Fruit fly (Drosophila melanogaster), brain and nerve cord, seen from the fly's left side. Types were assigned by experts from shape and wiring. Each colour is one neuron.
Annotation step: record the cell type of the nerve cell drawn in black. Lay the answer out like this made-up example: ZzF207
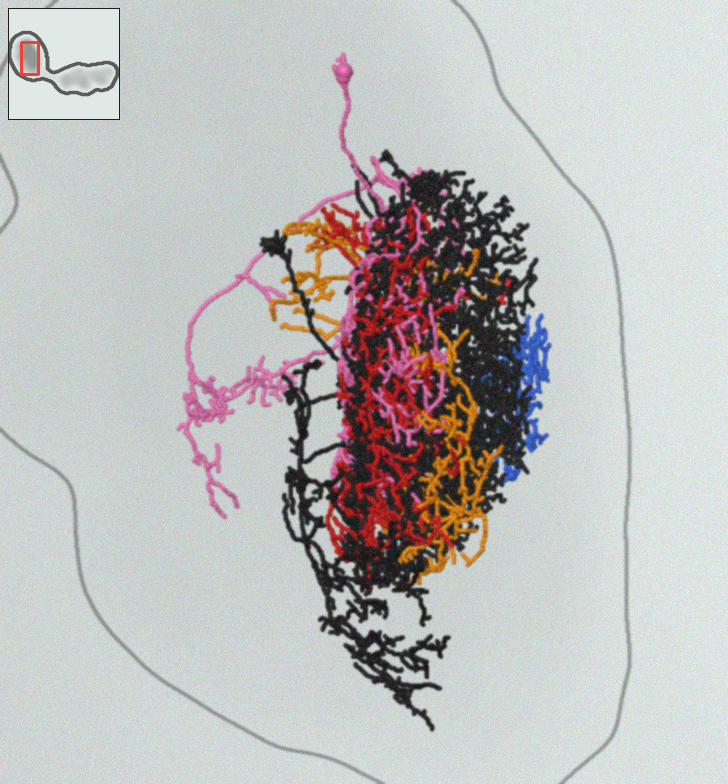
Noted: LT58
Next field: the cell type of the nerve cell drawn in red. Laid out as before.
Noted: LT77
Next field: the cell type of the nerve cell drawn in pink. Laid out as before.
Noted: LT86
